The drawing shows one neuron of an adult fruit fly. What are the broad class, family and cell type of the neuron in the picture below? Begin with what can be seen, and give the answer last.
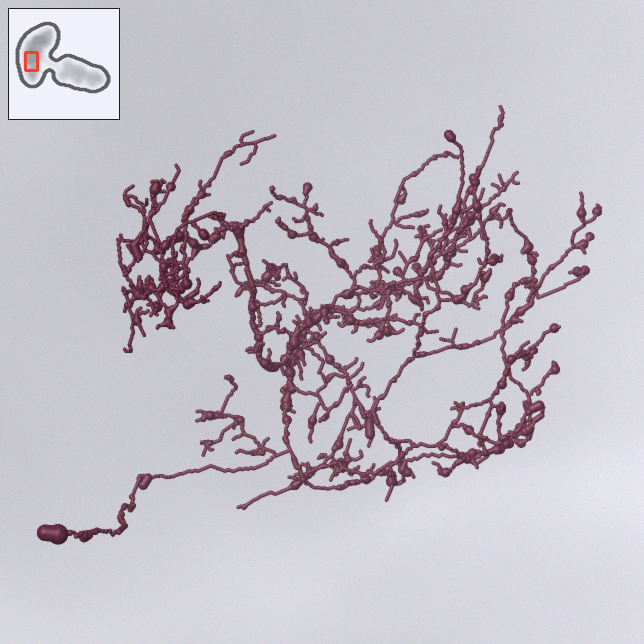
It is in the brain and does not reach the nerve cord. Its cell body lies at the lower left of the picture. The picture shows more than a hundred branch ends. This is a central-brain intrinsic neuron. The family is hemilineage VLPl4_dorsal. Its cell type is PLP002.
